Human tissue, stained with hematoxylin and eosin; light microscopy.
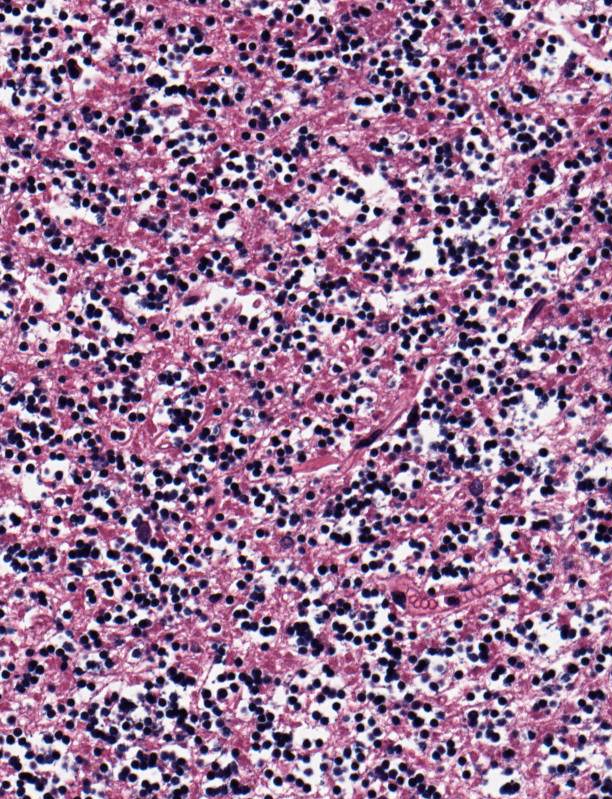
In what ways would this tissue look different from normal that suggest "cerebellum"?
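This is cerebellum. Small round dark nuclei are crowded densely and fairly evenly across the whole field. Each nucleus is small, round and deeply hyperchromatic, with hardly any cytoplasm visible around it. Between the nuclei, pink fibrillary material forms irregular islands and strands. In the lower right, a small vessel holds a short row of red blood cells.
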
